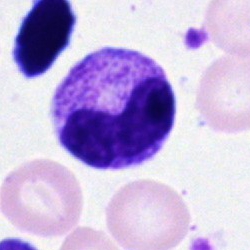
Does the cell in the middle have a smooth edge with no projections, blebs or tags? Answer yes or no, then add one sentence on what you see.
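Yes. The outline of the cell is round and smooth.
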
